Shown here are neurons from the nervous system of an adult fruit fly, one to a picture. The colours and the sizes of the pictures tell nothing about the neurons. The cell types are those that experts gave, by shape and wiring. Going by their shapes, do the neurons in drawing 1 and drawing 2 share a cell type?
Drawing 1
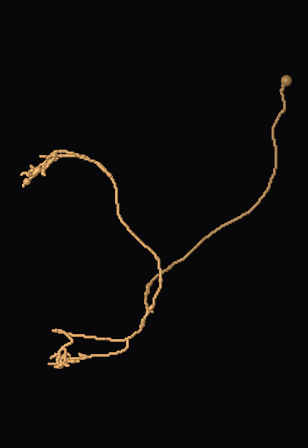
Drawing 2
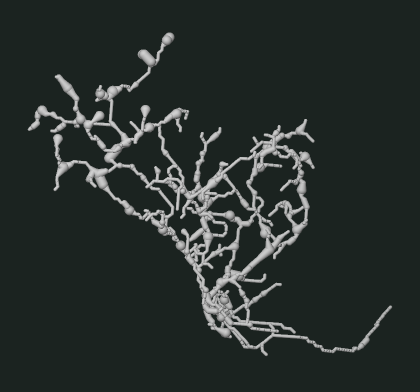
no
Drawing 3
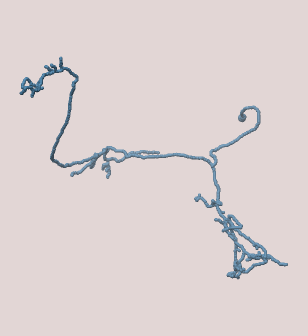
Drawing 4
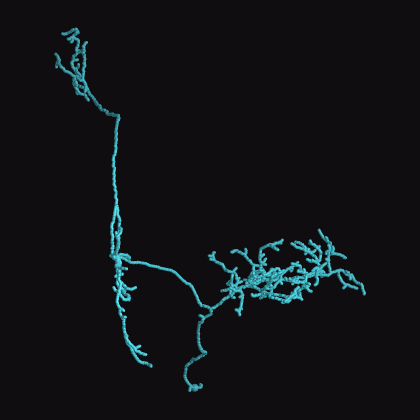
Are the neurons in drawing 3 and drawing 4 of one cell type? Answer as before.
yes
